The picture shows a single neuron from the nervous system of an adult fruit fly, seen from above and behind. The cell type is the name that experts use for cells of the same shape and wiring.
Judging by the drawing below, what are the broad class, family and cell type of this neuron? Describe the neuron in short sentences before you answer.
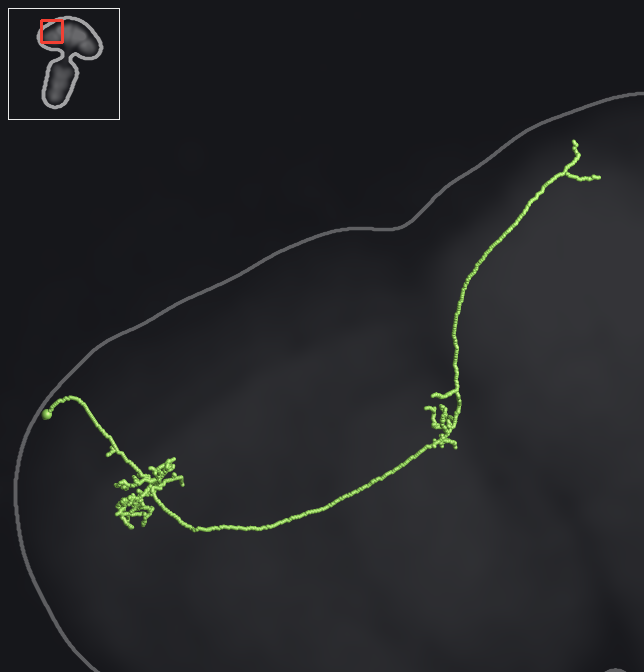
It is in the brain and does not reach the nerve cord. Its cell body lies on the left of the picture. Its broad class is visual projection neuron. The family is MeTu. Its cell type is MeTu4c.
